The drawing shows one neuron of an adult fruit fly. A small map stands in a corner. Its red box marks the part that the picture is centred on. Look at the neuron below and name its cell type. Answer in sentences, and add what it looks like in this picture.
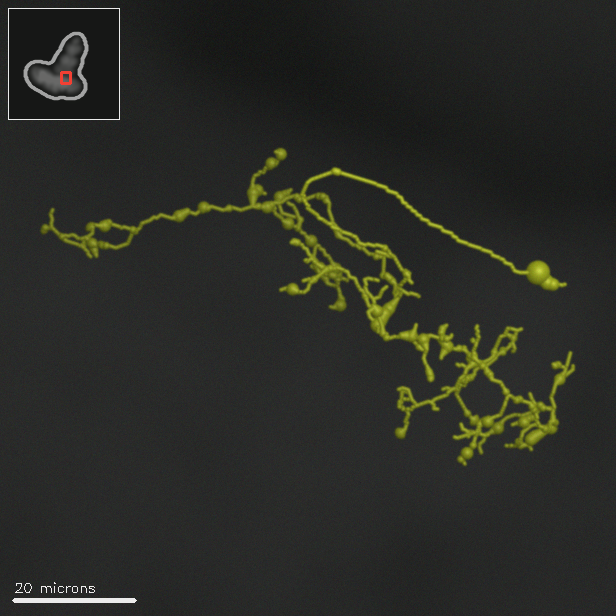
The cell type is LHPV4i3. This is a central-brain intrinsic neuron. The cell body is on the right of the picture. By the scale bar it is about 90 microns wide in this view. Dozens of branch ends can be seen.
